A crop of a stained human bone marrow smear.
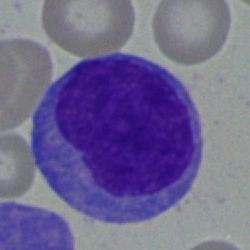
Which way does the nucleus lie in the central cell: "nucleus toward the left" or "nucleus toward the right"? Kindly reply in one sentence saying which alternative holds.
This cell carries its nucleus toward the right side.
